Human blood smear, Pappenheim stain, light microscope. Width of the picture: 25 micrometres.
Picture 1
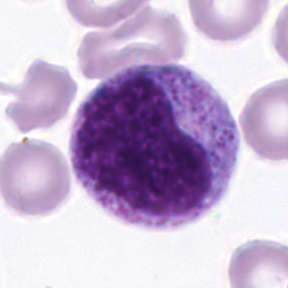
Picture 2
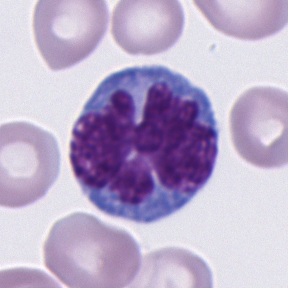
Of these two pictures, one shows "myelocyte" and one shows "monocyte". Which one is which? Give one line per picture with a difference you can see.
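In picture 1 we see a myelocyte: The cytoplasm holds many fine reddish-purple granules.
In picture 2 we see a monocyte: The cytoplasm shows no distinct coloured granules.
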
